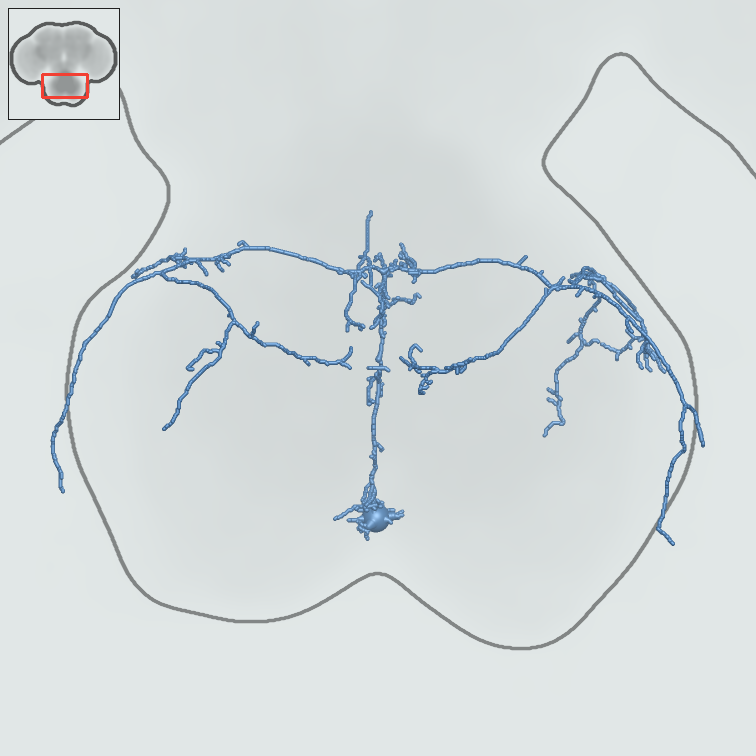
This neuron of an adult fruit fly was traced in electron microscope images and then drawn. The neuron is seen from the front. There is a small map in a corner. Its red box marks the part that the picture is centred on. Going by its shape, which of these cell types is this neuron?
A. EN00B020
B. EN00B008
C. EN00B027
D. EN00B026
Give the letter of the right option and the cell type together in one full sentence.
Being of cell type EN00B008, the neuron matches option B.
